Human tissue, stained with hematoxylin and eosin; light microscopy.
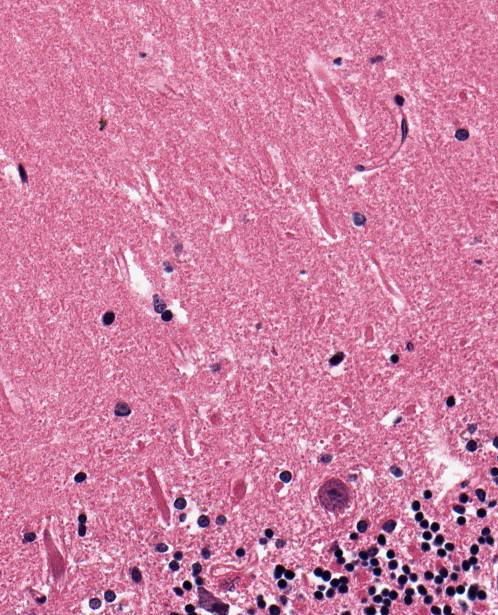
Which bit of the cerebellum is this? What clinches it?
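What you see here is the molecular layer. See the pale pink, finely fibrillar neuropil filling most of the field from top to bottom, with few cells and only sparse small dark nuclei.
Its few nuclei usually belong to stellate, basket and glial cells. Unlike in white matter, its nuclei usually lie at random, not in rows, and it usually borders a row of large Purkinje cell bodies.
Near the bottom centre, a single large neuron with a round pale nucleus and a distinct nucleolus sits at the upper edge of a dense crowd of small, round, dark nuclei in the lower right corner.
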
